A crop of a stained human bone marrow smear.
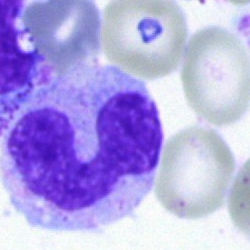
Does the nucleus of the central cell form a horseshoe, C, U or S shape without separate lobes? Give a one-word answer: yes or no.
Yes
